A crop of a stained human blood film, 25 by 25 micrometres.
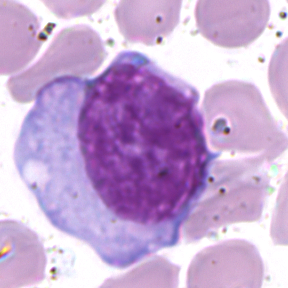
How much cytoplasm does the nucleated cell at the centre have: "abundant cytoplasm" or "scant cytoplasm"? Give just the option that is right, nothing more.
Abundant cytoplasm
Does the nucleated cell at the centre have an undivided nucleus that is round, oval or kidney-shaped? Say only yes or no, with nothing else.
Yes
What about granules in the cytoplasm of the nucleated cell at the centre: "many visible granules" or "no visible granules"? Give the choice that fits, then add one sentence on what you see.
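No visible granules. No distinct granules are seen in the cytoplasm.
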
